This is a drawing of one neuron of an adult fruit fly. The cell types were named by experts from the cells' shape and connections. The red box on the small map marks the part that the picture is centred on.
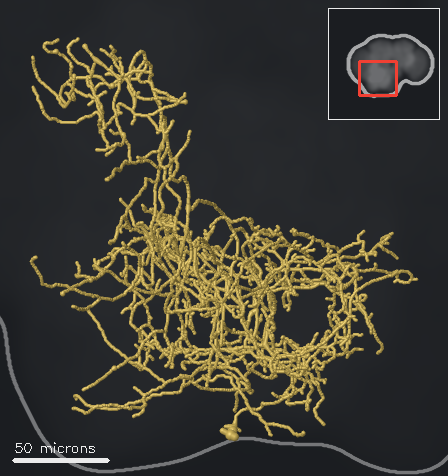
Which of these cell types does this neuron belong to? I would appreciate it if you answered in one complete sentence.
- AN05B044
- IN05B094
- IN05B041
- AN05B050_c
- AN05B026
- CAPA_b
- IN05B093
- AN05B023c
The cell type given to this neuron is IN05B094.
